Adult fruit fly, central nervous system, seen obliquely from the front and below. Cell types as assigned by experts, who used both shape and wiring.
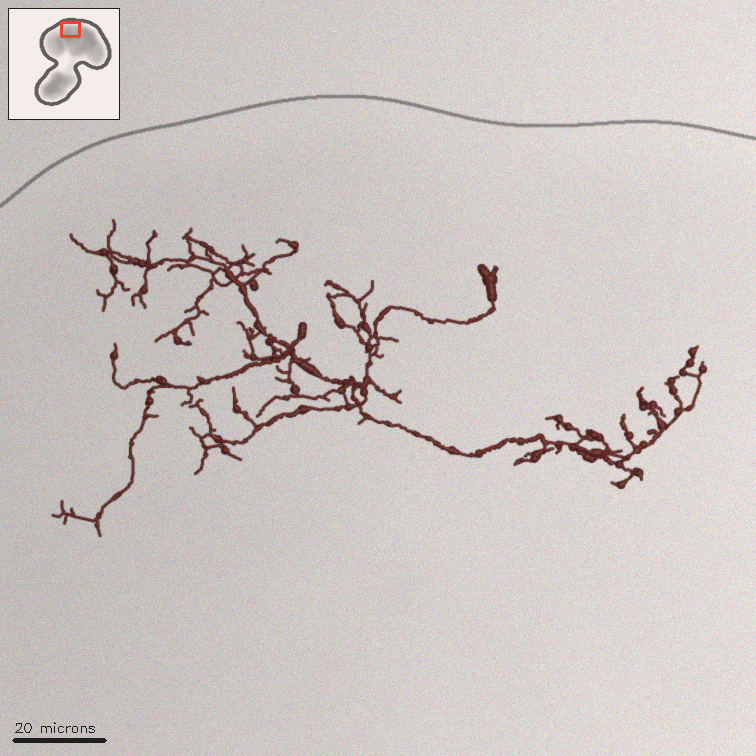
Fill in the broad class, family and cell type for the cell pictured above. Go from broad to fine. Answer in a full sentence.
A central-brain intrinsic neuron of hemilineage CLp1, type SLP402_b.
